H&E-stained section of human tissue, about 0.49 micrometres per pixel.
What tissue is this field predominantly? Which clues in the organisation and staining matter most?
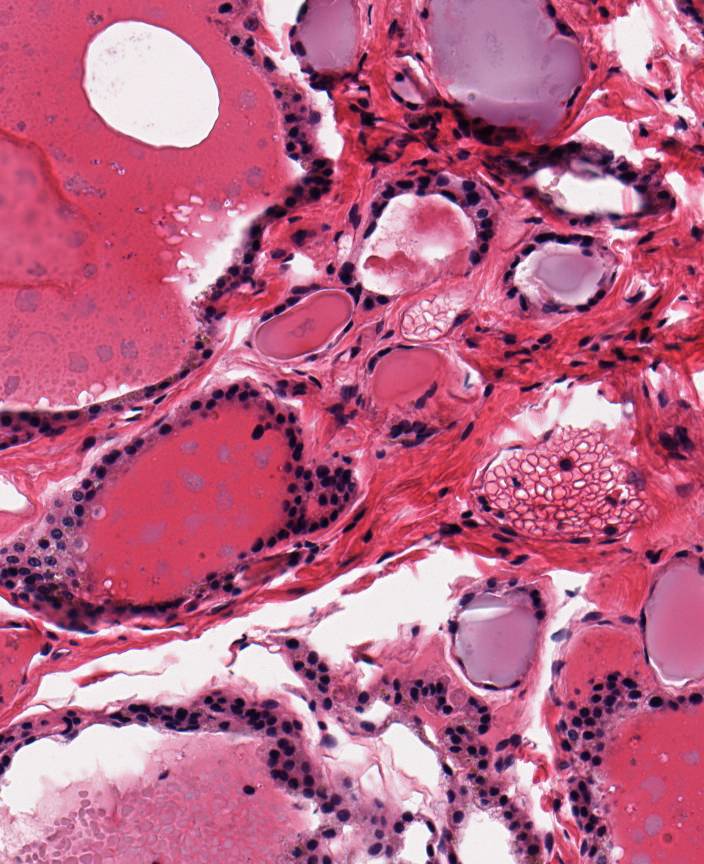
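Each rounded unit in this field is a thyroid follicle. They vary widely in size, the largest at the left and smaller ones clustered centrally, and a single layer of flattened to cuboidal cells with small, dark, round nuclei lines each.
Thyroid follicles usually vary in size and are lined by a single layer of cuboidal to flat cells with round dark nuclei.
In a follicle right of centre the colloid breaks into a honeycomb of small clear bubbles.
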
